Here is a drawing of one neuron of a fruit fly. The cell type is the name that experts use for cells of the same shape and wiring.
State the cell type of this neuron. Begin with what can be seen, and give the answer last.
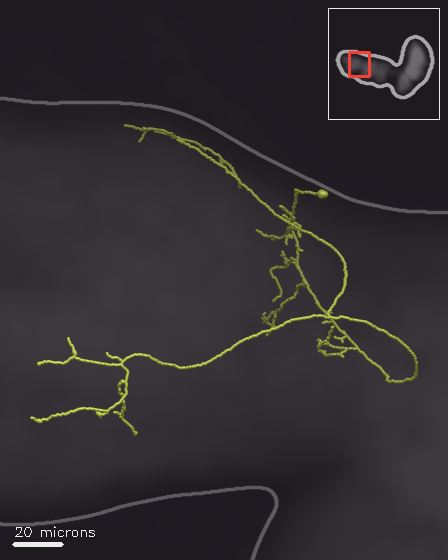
It is in the nerve cord and does not reach the brain. By the scale bar it is about 160 microns wide in this view. This is a nerve-cord intrinsic neuron. Its cell type is IN18B048.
